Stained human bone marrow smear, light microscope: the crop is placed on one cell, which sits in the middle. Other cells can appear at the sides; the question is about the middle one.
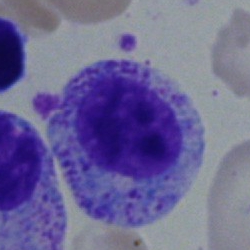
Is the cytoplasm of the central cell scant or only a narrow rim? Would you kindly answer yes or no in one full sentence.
No, this cell has broad cytoplasm around its nucleus.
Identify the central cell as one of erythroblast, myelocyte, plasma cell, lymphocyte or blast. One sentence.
Where the crop is centred, there is a myelocyte.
